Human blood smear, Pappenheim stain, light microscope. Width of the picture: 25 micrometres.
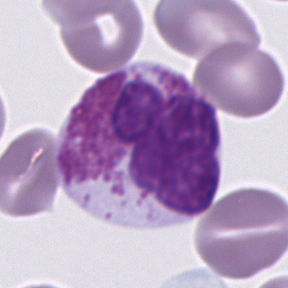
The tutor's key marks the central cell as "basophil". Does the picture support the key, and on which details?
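Basophil is not the right name here; the central cell is an eosinophil. Coarse reddish-purple granules crowd the left part of the cytoplasm, while the nucleus lies mostly in the right half, with its dark purple, condensed chromatin in view.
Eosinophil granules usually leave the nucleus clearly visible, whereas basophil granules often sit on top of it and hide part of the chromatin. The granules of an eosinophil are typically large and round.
The lower cytoplasm is pale with only scattered granules, no nucleoli are visible, and the cell, about 15 micrometres across, has several red cells lying close around its edge.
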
